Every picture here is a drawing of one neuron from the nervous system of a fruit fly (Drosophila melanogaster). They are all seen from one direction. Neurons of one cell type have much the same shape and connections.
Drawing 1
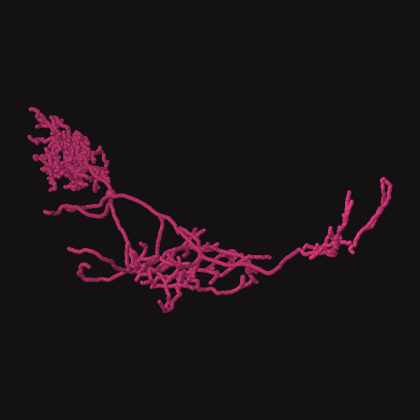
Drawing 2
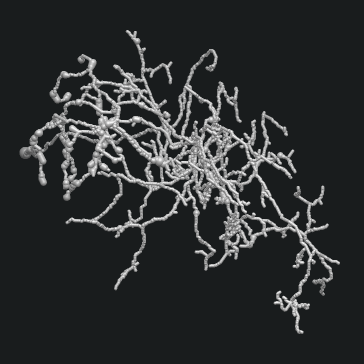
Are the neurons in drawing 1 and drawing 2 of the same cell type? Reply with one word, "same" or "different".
different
